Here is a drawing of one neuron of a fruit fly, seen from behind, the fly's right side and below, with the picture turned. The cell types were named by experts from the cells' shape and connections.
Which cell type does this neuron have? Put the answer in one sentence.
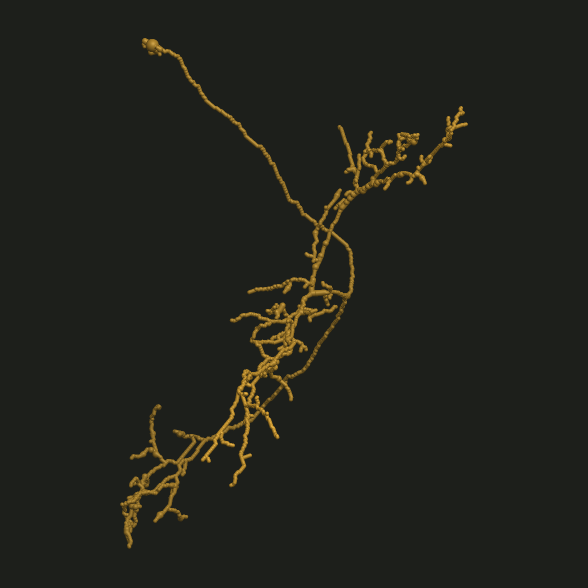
The cell type is PS208.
